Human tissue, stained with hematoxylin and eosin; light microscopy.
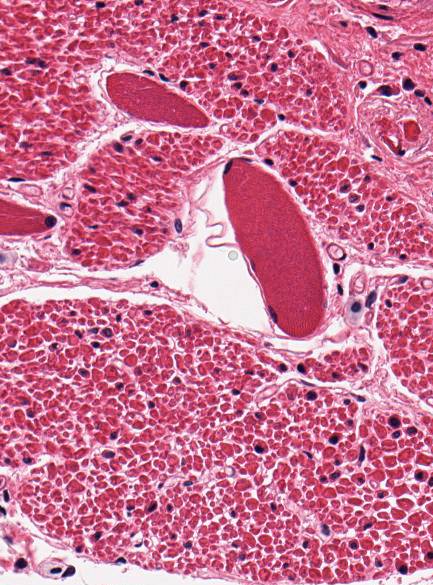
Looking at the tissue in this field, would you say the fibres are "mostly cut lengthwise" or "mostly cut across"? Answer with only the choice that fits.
Mostly cut across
